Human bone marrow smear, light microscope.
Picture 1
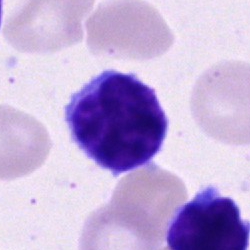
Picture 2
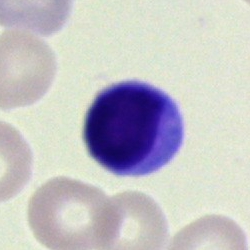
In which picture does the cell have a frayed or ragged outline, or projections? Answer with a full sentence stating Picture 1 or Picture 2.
Picture 1 shows a cell with a rough edge.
